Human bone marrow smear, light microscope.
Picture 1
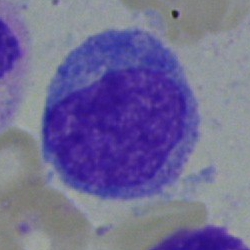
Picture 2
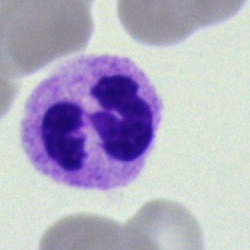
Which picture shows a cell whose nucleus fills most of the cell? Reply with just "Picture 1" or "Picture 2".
Picture 1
